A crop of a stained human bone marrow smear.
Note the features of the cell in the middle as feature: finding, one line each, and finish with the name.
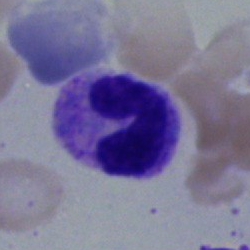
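Nucleus: single thick C-shaped band, notch opening to the left
Chromatin: dense, dark purple throughout the nucleus
Cytoplasm: pale lilac-pink, lying mostly on the left side
Granules: fine, violet, scattered through the cytoplasm
Name: band neutrophil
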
